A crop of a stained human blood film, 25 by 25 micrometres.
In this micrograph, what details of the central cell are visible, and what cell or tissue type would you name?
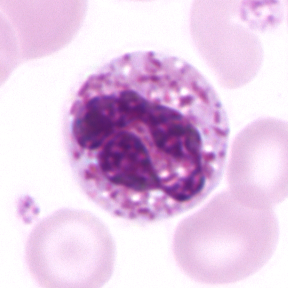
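Take your time with the nucleus here. It is divided into several lobes that overlap one another, and its chromatin is dark purple and coarsely clumped. No nucleoli are visible. Now trace the cell surface: there are no projections on it. This central cell is an eosinophil.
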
